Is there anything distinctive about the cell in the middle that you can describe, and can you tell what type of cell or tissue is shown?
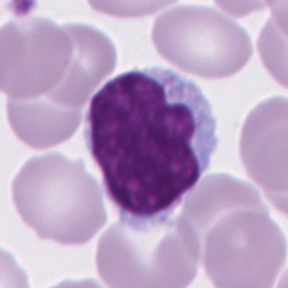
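Check the left side first: there the nucleus comes almost up to the edge of the cell. Search the nucleus for a nucleolus, and you'll see none. The cytoplasm has a pale blue-grey tint and contains no large coarse granules. So we call this a typical lymphocyte.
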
